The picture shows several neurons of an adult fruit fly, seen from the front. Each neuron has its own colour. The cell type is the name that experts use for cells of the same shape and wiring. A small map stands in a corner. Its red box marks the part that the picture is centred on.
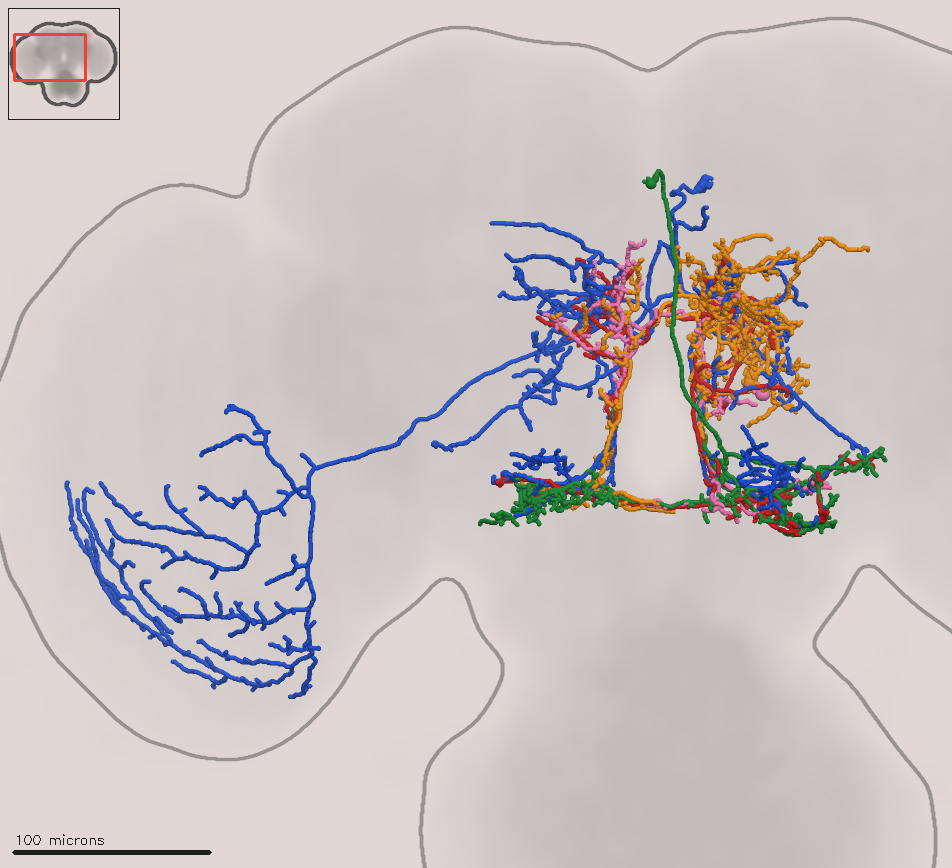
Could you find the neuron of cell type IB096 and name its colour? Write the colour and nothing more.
pink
